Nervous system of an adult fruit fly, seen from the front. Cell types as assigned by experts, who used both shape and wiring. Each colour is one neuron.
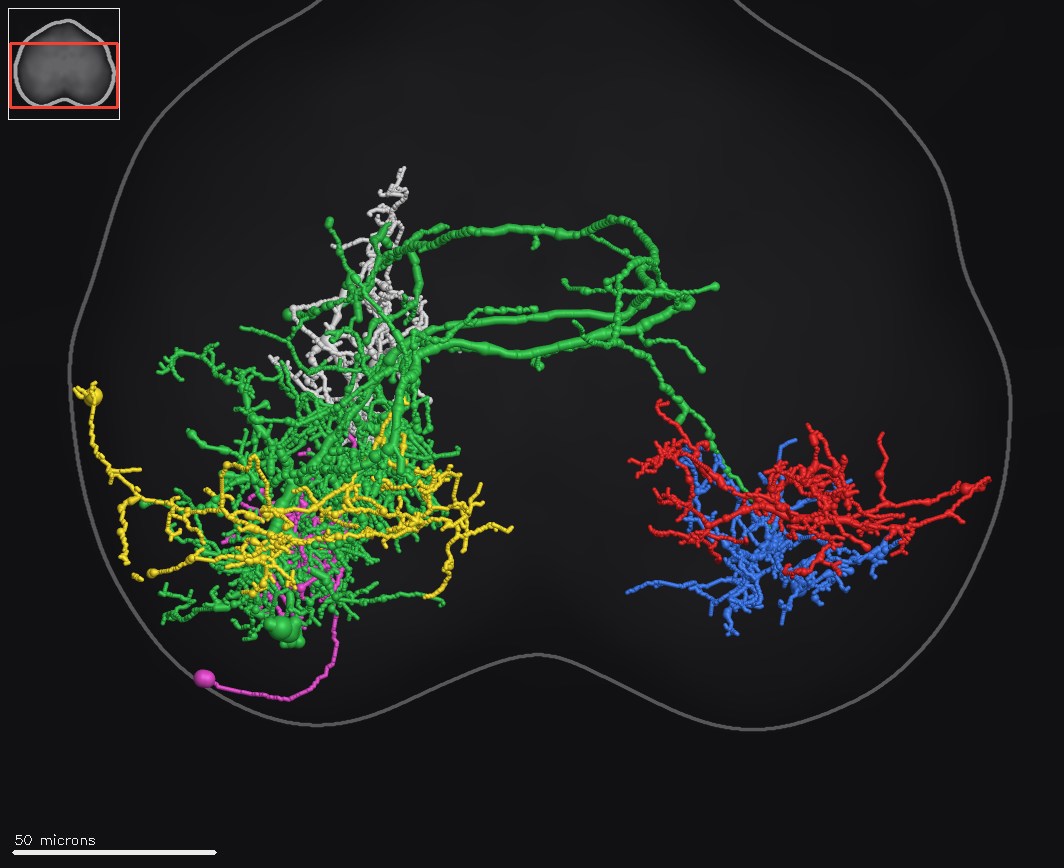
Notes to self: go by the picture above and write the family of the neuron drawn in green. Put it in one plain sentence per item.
The family is hemilineage 07B.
